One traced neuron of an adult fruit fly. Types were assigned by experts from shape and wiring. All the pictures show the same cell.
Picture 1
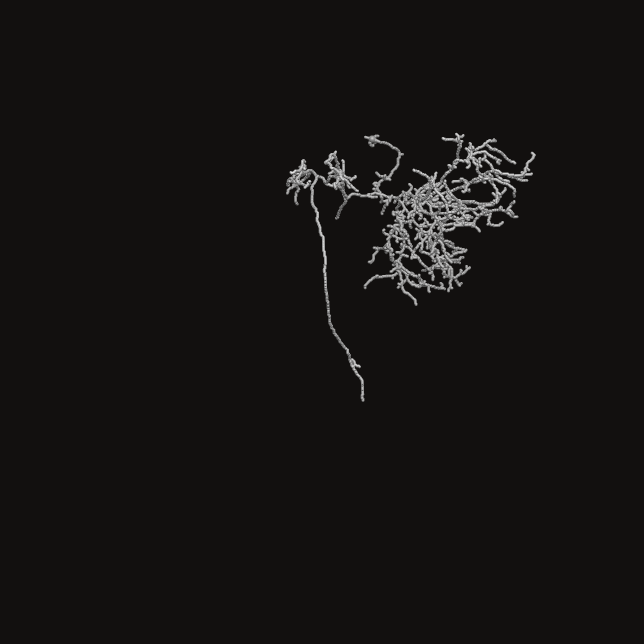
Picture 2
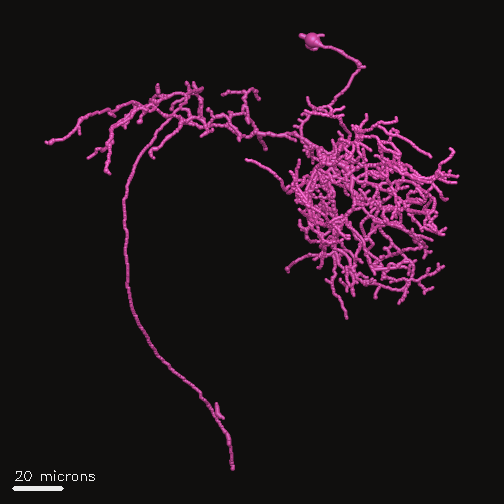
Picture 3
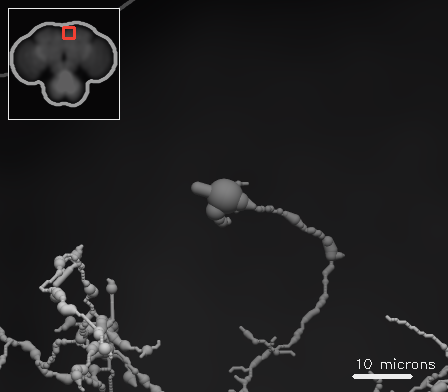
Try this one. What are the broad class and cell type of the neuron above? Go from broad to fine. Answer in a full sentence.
A central-brain intrinsic neuron, type CL251.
